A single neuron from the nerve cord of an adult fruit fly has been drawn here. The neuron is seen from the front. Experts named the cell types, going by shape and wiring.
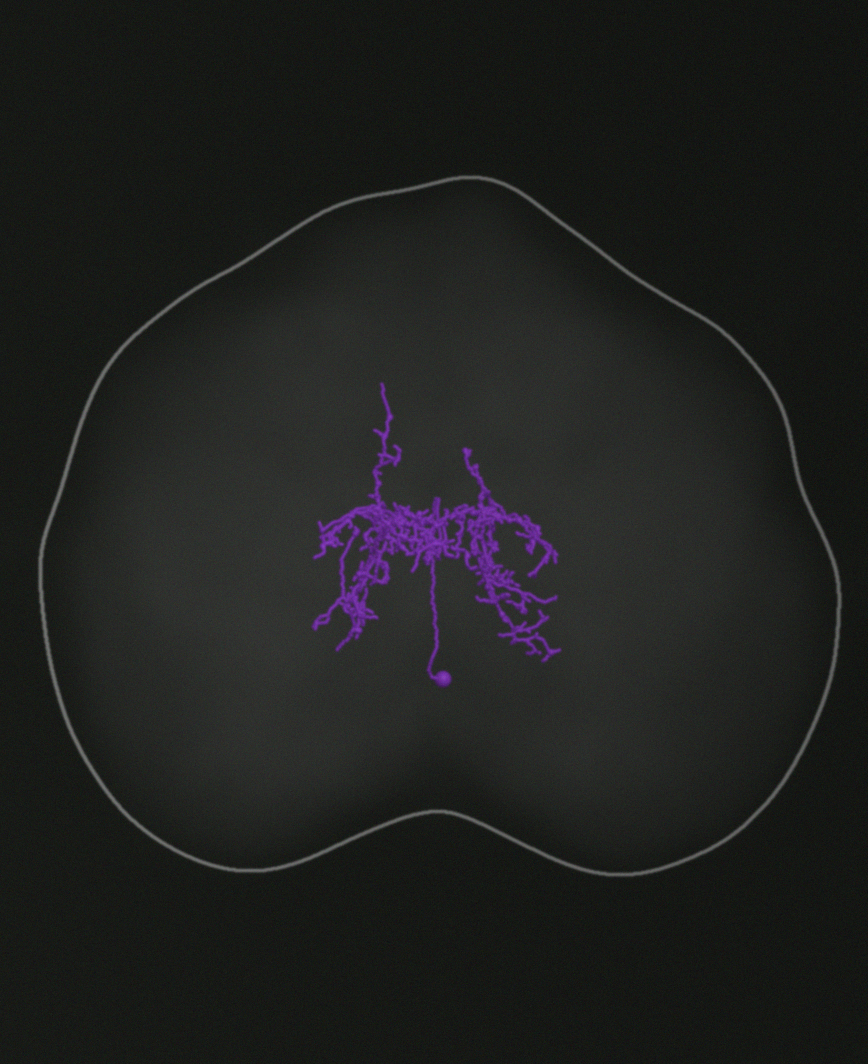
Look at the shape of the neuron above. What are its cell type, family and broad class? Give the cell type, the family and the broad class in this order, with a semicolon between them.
IN00A031; hemilineage 00A; nerve-cord intrinsic neuron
